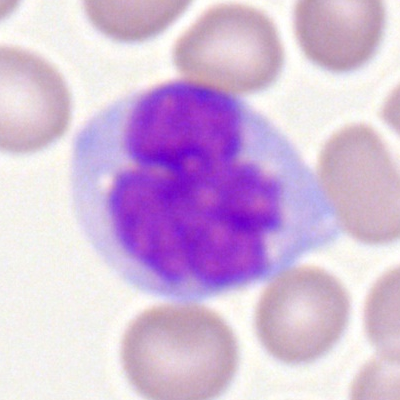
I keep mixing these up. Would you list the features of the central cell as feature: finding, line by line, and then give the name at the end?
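Shape: oval, narrowing to a blunt point on the right
Nuclear form: deeply folded into several lobes
Chromatin: dark purple, scattered paler patches
Cytoplasm: moderate rim around the nucleus
Identity: monocyte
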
